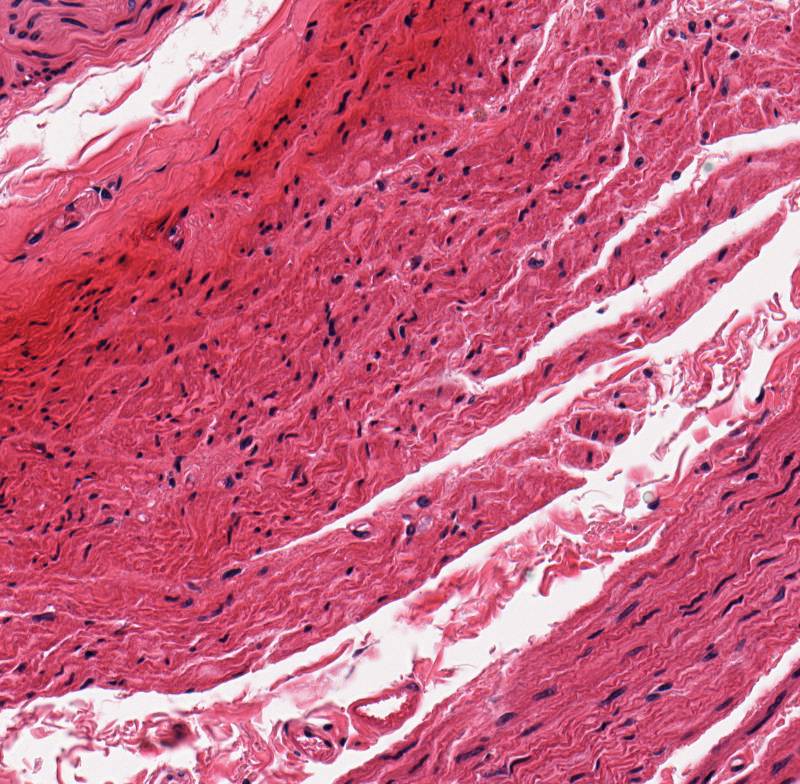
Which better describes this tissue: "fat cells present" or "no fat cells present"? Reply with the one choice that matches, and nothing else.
No fat cells present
